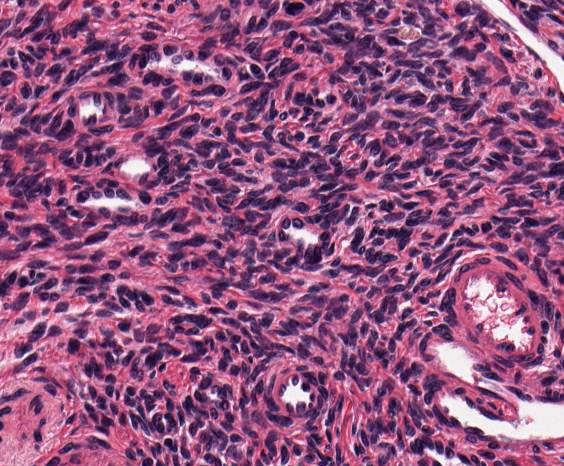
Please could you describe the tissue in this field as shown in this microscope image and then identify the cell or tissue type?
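Dense, continuous sheet of cells filling almost the whole field. Nuclei oval to spindle-shaped, dark-staining, closely crowded. Cytoplasm scant and pink; cell borders poorly defined. Lower right: larger round vessel, thick layered wall, lumen holding pale material. Tissue: ovary.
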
